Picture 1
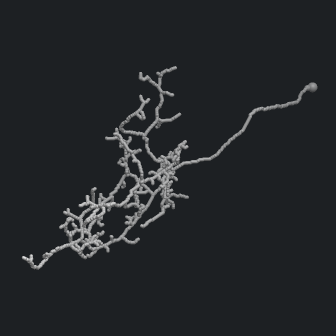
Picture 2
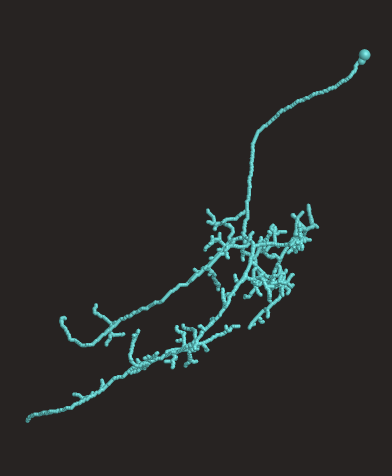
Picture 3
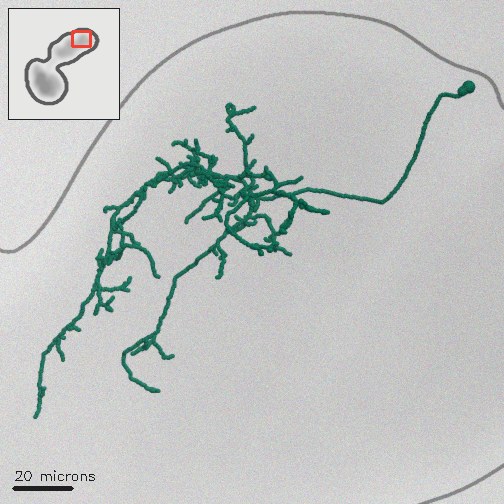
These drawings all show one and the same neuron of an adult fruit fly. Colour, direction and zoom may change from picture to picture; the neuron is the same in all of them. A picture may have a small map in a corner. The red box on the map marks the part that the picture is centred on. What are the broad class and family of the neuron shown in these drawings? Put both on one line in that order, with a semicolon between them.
nerve-cord intrinsic neuron; hemilineage 20A.22A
